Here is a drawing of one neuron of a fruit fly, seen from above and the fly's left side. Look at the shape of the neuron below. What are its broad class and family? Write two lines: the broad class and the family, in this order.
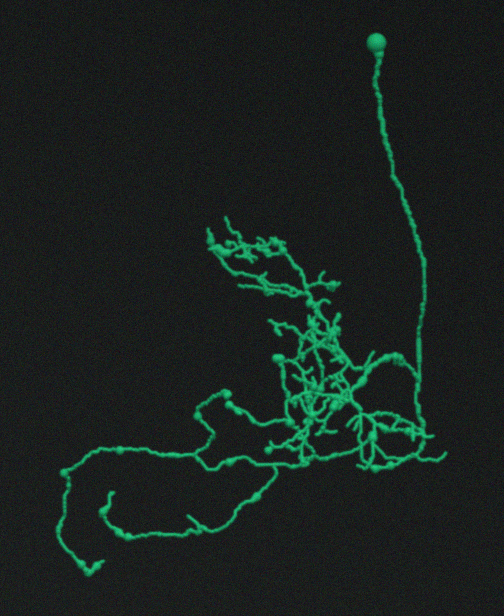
central-brain intrinsic neuron
hemilineage VPNp1_medial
